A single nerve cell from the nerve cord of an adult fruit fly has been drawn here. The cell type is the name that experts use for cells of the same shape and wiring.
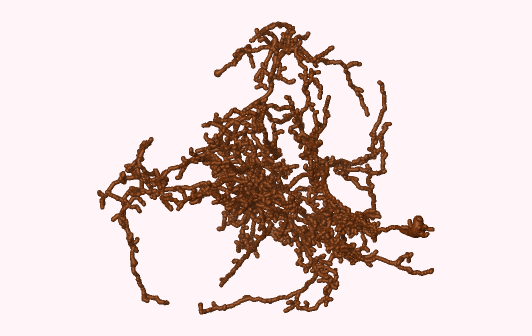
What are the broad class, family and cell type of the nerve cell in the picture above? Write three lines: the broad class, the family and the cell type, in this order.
nerve-cord intrinsic neuron
hemilineage 05B
IN05B012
